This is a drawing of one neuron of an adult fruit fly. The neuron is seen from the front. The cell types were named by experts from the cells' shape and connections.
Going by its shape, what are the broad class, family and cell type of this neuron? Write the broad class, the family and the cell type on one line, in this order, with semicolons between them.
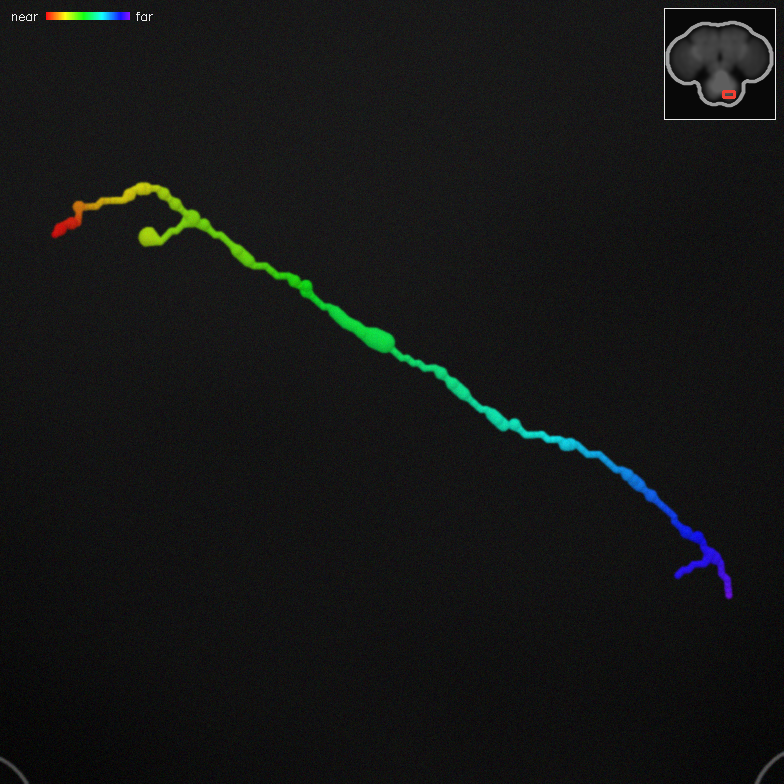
sensory neuron entering the nerve cord; class mechanosensory tactile; SNta35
